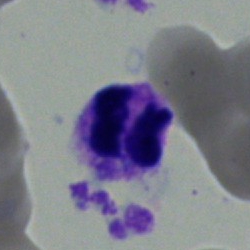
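Segmented neutrophil, the central cell in a stained human bone marrow smear. Its chromatin is dense and very dark purple, and no nucleoli can be seen in the nucleus. The cytoplasm shows no vacuoles. The outline is roughly round, with a slightly ragged lower edge.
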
